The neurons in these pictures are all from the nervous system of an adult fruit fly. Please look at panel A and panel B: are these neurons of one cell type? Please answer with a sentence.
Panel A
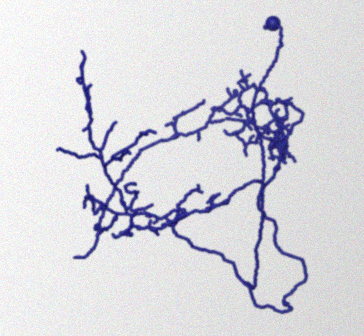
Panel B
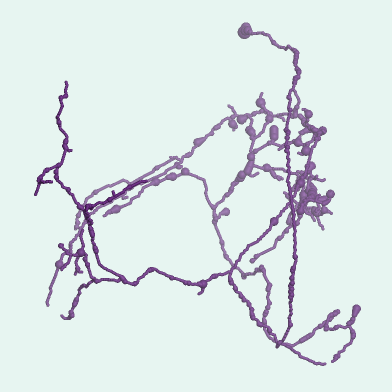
They are of the same cell type.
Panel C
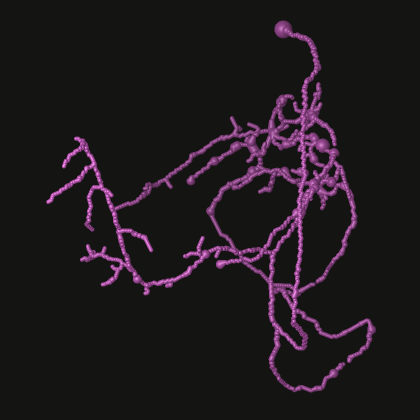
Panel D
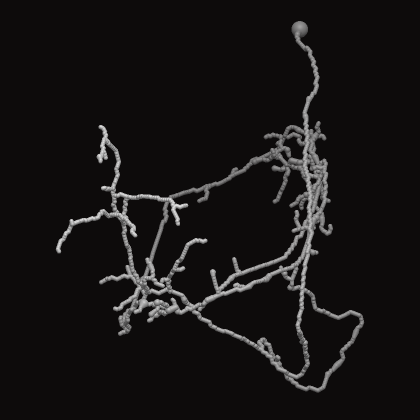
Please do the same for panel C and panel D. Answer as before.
They are of the same cell type.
